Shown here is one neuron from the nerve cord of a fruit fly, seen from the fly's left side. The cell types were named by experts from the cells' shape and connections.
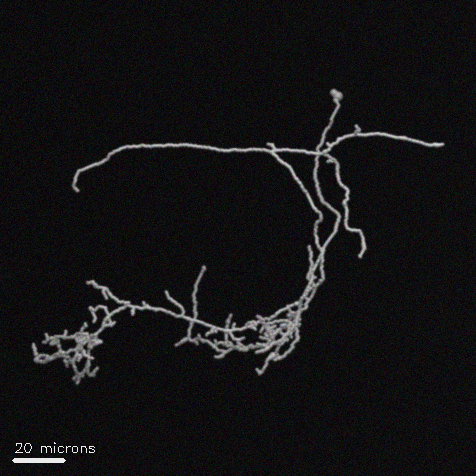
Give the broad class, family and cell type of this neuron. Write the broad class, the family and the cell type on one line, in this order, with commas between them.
nerve-cord intrinsic neuron, hemilineage 23B, IN23B072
